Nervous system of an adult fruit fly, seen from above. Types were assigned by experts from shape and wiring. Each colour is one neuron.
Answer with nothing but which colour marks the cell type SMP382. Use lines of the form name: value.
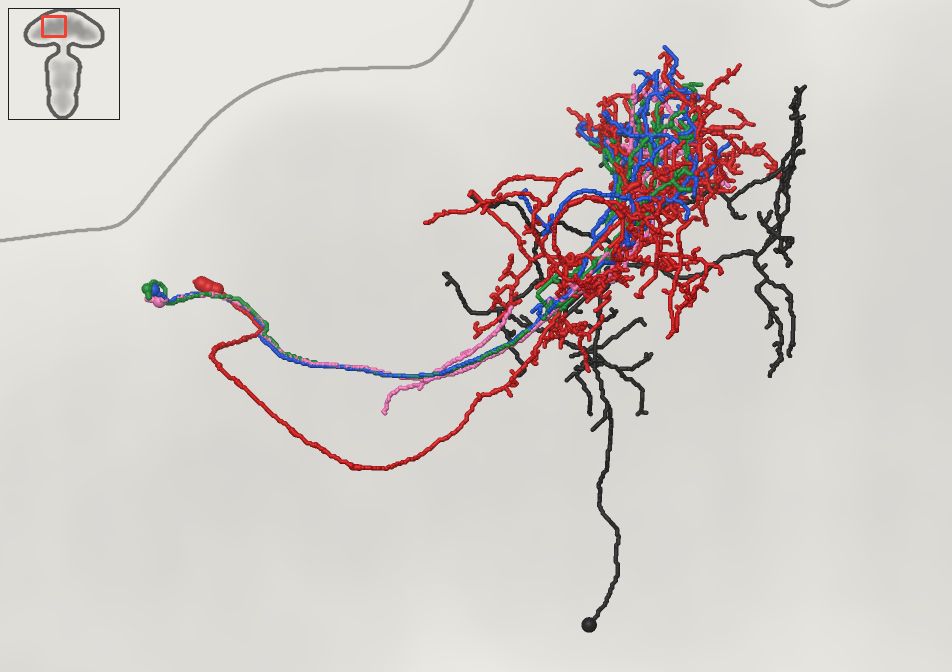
colour: black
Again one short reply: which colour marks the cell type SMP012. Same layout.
colour: red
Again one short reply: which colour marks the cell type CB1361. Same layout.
colour: blue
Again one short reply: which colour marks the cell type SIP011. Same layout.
colour: pink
